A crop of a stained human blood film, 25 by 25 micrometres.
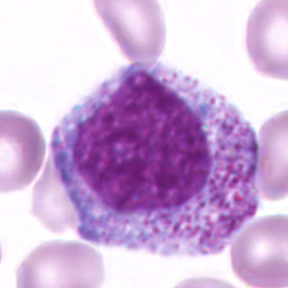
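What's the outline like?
Irregular and slightly angular rather than smoothly round.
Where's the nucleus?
Off-centre, upper left, leaving more cytoplasm right and below.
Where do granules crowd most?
Right side of the cytoplasm.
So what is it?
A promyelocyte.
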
